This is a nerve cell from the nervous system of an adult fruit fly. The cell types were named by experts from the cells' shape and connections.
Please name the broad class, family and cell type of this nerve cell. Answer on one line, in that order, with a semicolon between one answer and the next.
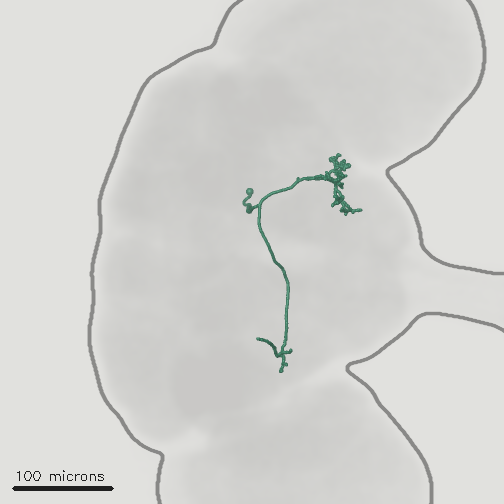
central-brain intrinsic neuron; hemilineage DM6_central1; CB1493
